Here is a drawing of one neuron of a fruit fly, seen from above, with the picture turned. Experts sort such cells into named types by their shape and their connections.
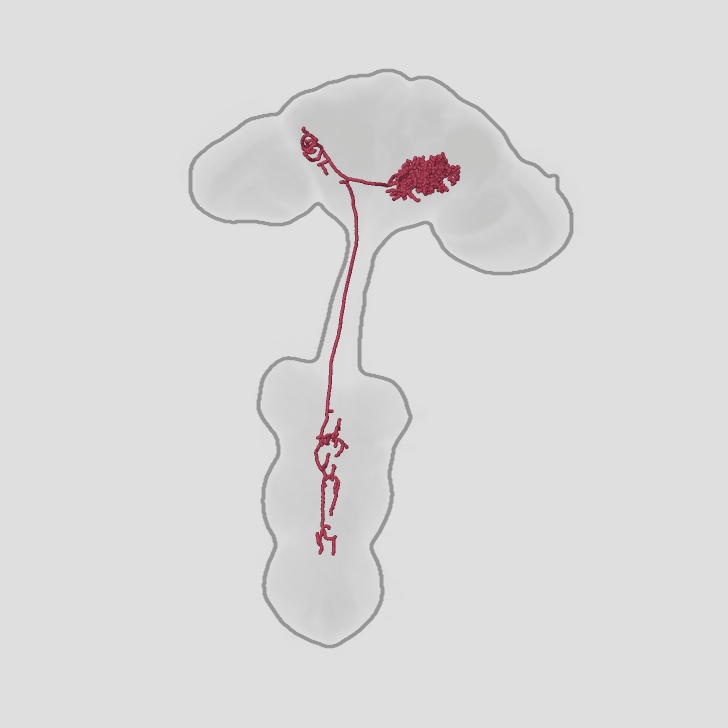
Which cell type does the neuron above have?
DNg29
